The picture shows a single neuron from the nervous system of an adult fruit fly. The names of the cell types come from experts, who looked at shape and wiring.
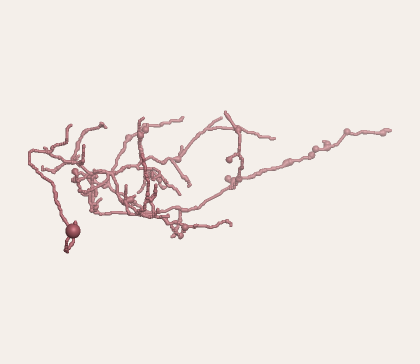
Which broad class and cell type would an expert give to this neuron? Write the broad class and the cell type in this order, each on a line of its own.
nerve-cord intrinsic neuron
INXXX454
